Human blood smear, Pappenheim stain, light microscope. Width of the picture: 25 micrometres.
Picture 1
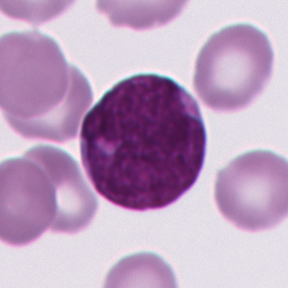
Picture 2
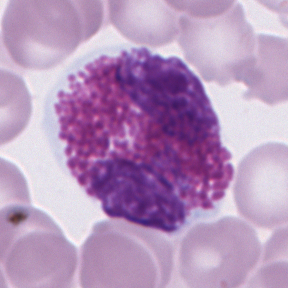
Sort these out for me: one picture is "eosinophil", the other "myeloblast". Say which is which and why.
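Picture 1: myeloblast. Picture 2: eosinophil. Nucleus, picture 1: single, round, about 11 micrometres across, filling nearly the whole cell; a small pale spot lies left of centre.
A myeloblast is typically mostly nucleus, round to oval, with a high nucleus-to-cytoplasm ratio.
Nucleus, picture 2: two lobes, one at the upper right, one along the lower edge; chromatin dark purple, coarsely clumped.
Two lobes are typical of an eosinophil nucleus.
Cytoplasm, picture 1: very scant, only a thin paler rim at the upper right.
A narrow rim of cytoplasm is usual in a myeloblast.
Cytoplasm, picture 2: packed with granules; granule-free cytoplasm only a thin pale rim at the left margin. Granules, picture 1: none visible.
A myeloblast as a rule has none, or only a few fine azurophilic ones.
Granules, picture 2: many, coarse, round, reddish-purple, of fairly even size throughout.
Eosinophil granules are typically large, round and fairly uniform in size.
Outline, picture 1: smooth and round, no surface projections. Size, picture 2: cell about 16 micrometres across.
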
